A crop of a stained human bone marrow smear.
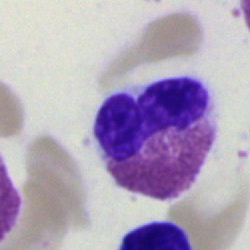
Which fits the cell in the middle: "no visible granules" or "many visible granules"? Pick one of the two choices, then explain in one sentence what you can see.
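Many visible granules. Fine, closely packed pinkish granules fill the cytoplasm.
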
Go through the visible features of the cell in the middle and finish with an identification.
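Checking the outline first: it is rounded, with a shallow notch at the top that gives a heart-like shape. Next, the nuclear chromatin is dense and stains deep purple. Within the nucleus, no nucleoli are visible. Last, the cytoplasm shows no vacuoles. Result: an eosinophil.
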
